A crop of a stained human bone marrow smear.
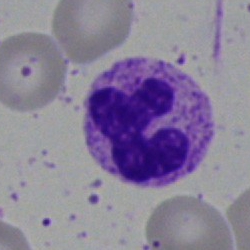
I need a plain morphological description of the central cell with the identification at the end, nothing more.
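In this cell the chromatin is dark purple and densely clumped. No nucleoli can be seen in the nucleus. The cytoplasm is pale lilac and holds no vacuoles. This is a segmented neutrophil.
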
